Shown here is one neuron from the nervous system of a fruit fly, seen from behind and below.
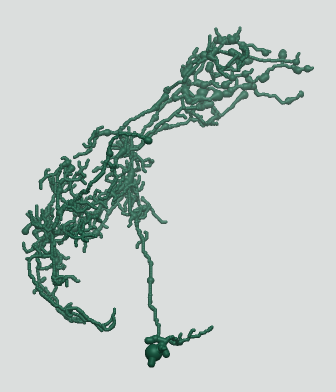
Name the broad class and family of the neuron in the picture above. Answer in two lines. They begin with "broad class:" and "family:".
broad class: nerve-cord intrinsic neuron
family: hemilineage 06A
